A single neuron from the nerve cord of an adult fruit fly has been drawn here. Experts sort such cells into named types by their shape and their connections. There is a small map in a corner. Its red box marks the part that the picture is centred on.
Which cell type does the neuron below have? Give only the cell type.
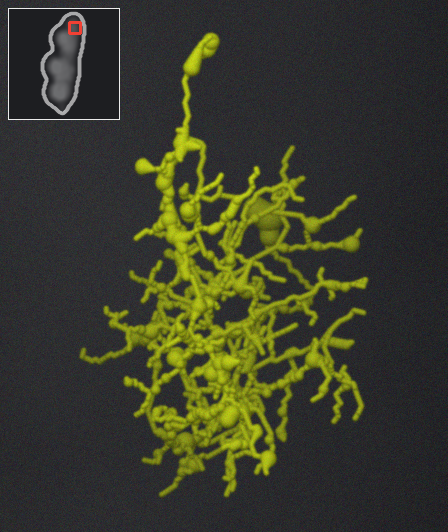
INXXX448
